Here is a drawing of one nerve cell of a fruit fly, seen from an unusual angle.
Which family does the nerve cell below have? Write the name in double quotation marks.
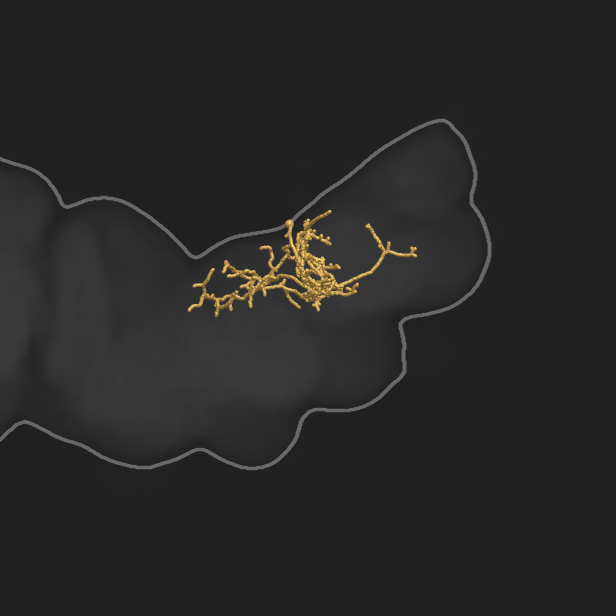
"hemilineage 18B"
